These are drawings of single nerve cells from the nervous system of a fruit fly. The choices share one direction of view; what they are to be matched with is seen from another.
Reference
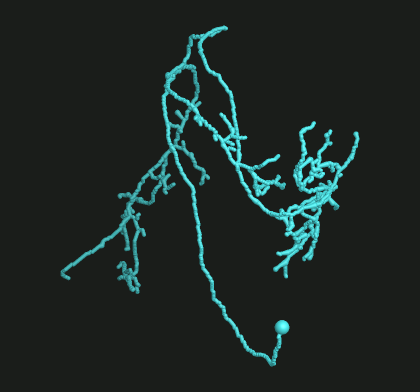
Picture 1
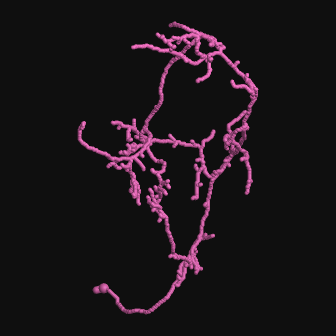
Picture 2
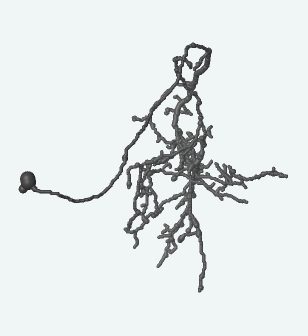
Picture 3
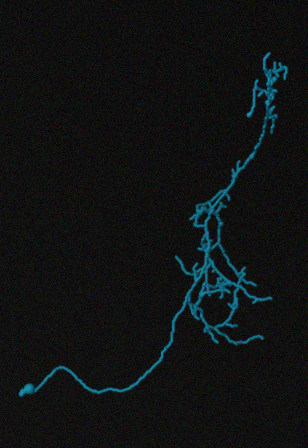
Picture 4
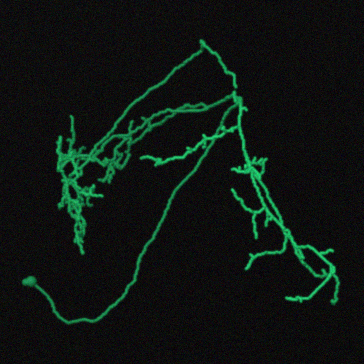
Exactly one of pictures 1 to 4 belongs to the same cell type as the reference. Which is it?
Picture 4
